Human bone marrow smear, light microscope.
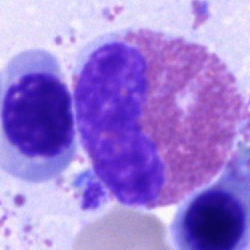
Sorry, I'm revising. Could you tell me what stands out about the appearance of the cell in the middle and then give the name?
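Nucleus: off-centre, toward the left side of the cell. Chromatin: purple and patchy, with darker clumps and lighter areas. Cytoplasm: densely packed with pink-red granules, with a small pale clear area to the right of the nucleus. Name: eosinophil.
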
